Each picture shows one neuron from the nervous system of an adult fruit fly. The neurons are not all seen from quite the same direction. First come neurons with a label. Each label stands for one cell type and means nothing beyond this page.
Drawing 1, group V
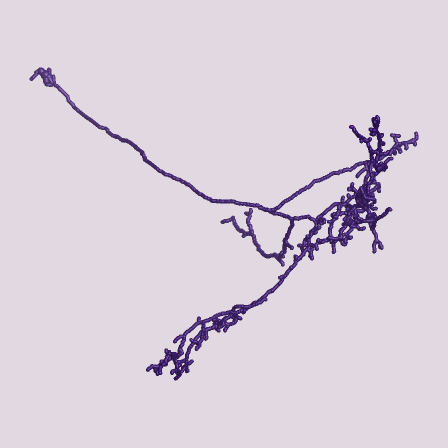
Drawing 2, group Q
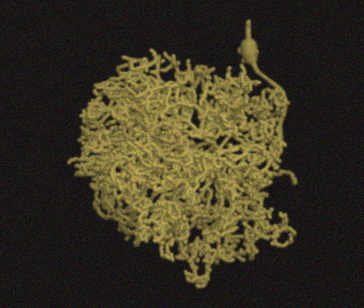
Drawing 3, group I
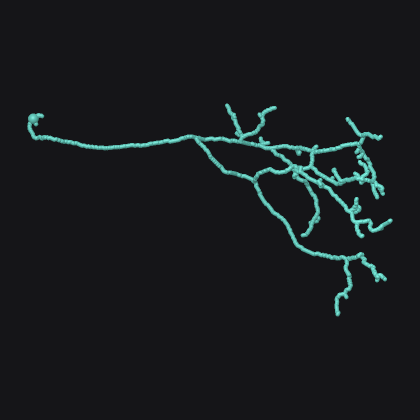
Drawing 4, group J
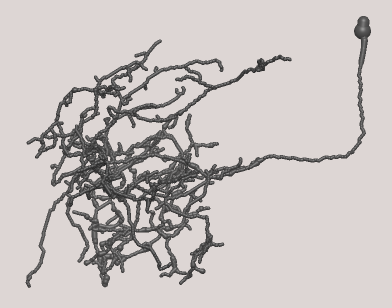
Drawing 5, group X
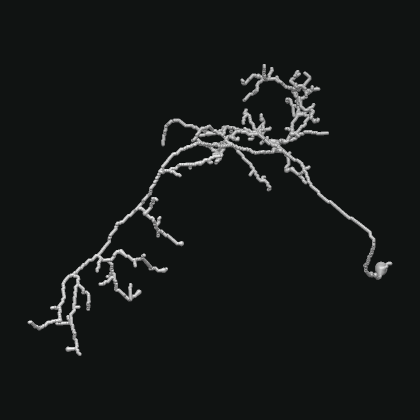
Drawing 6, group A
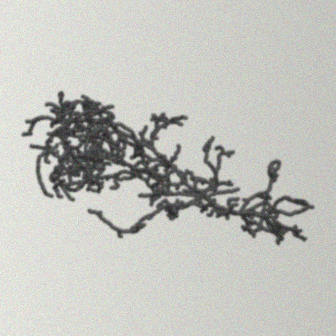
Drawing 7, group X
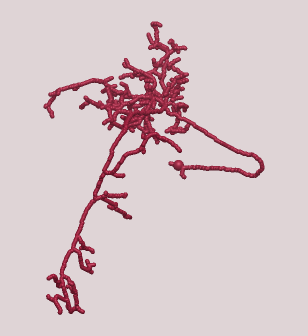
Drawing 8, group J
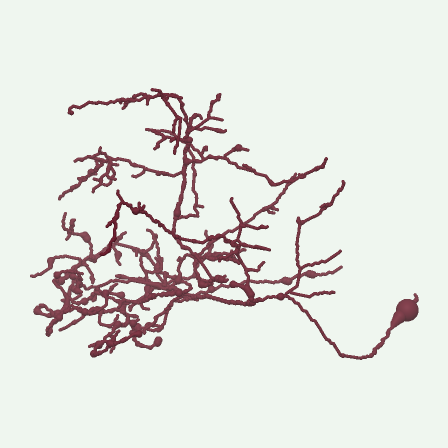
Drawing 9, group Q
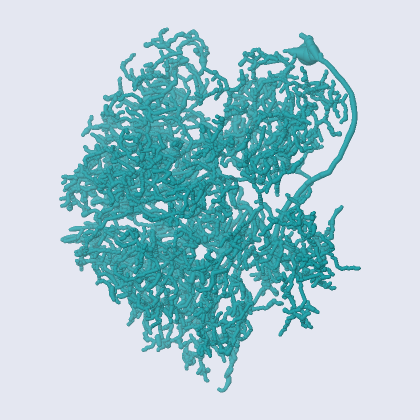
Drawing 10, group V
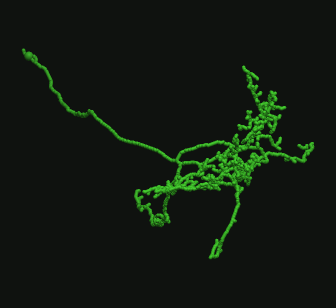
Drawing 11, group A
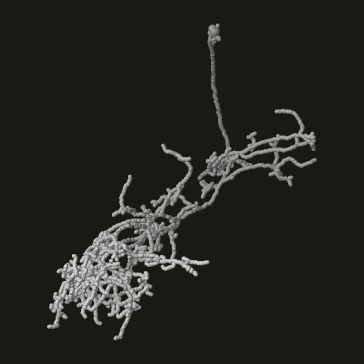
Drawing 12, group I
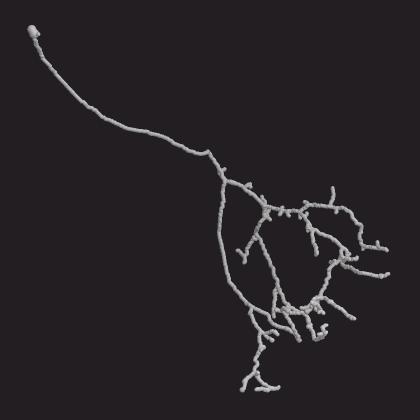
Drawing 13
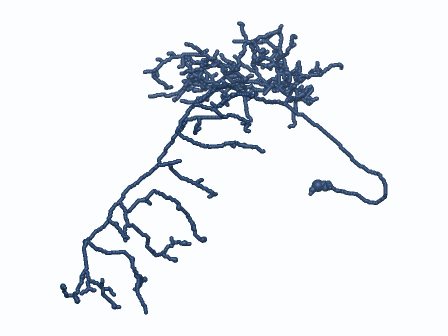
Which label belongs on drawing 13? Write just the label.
group X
